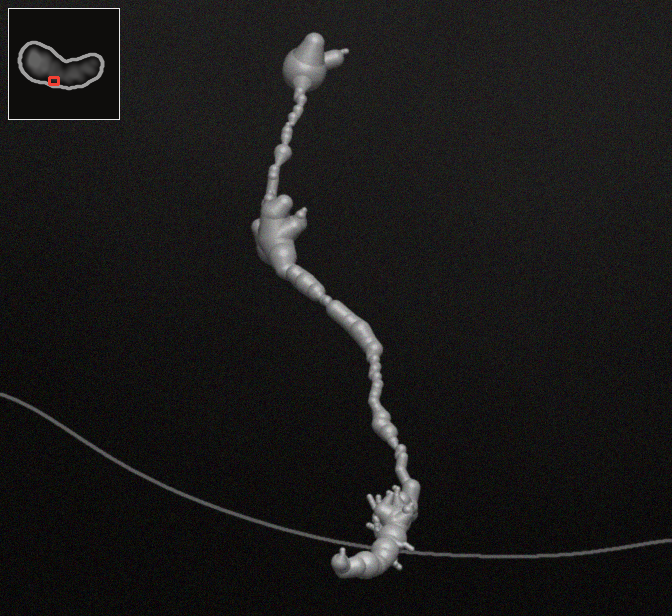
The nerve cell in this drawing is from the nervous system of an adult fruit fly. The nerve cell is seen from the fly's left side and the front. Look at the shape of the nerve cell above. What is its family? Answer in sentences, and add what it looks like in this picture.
The family is L. Its broad class is optic-lobe intrinsic neuron. In this view it is more than twice as tall as it is wide.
